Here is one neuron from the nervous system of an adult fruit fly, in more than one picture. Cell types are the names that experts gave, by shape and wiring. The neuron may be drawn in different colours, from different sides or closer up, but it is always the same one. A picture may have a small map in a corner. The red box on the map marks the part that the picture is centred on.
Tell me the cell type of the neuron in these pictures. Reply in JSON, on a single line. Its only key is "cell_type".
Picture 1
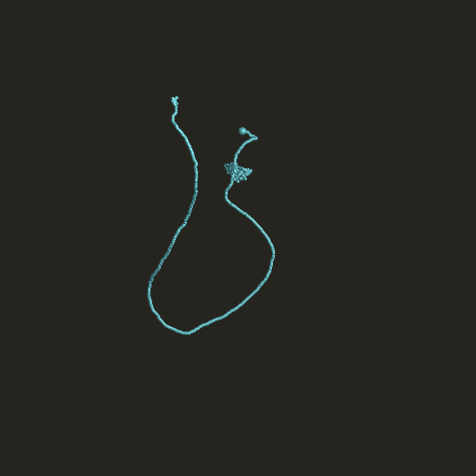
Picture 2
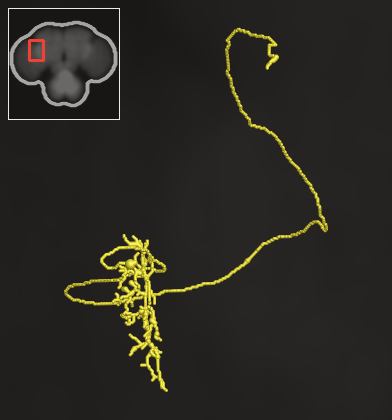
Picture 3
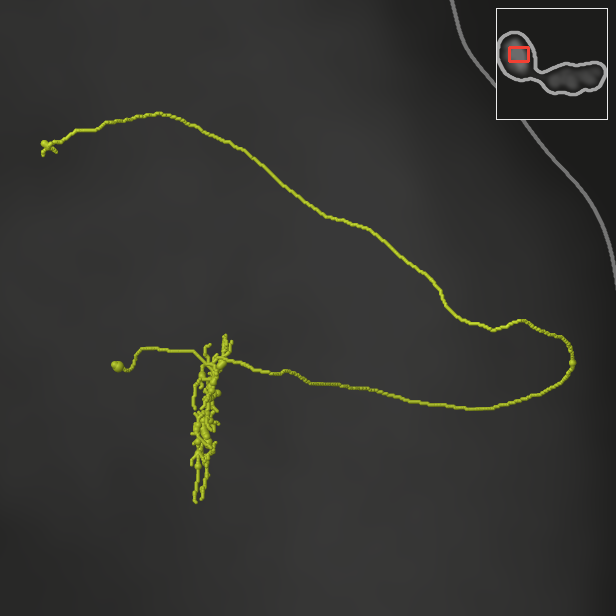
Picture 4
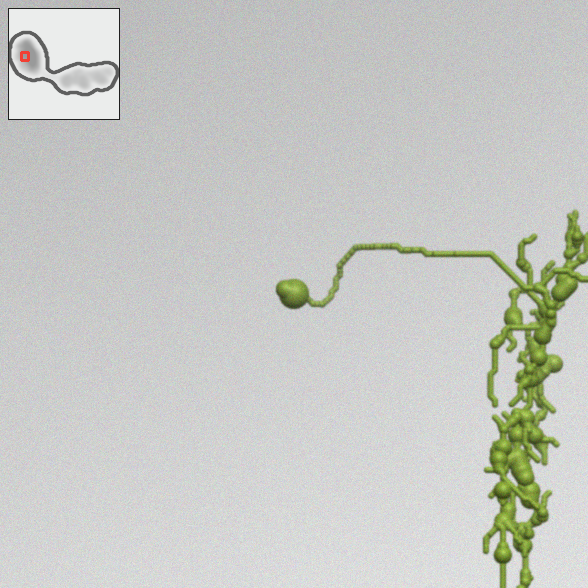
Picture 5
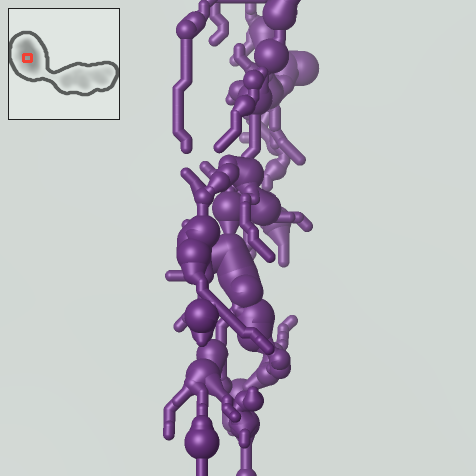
{"cell_type": "MeTu1"}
